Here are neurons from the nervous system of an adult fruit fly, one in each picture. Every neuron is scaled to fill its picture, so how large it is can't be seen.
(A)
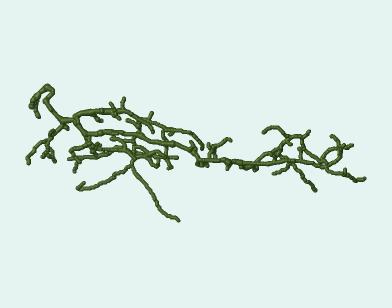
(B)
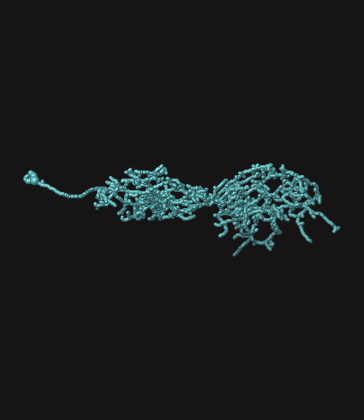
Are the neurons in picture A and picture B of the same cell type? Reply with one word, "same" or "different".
different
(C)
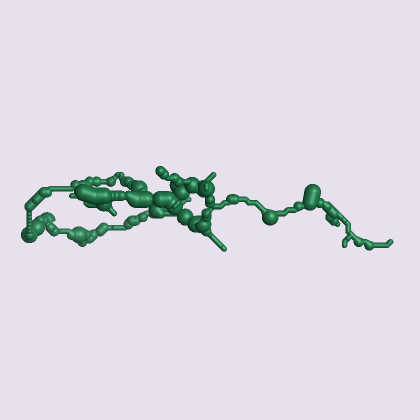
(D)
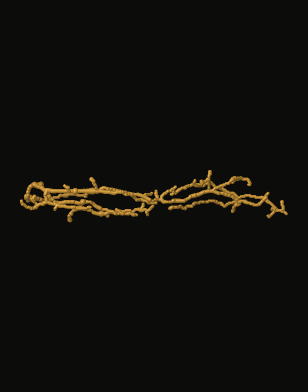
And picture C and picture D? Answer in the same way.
same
